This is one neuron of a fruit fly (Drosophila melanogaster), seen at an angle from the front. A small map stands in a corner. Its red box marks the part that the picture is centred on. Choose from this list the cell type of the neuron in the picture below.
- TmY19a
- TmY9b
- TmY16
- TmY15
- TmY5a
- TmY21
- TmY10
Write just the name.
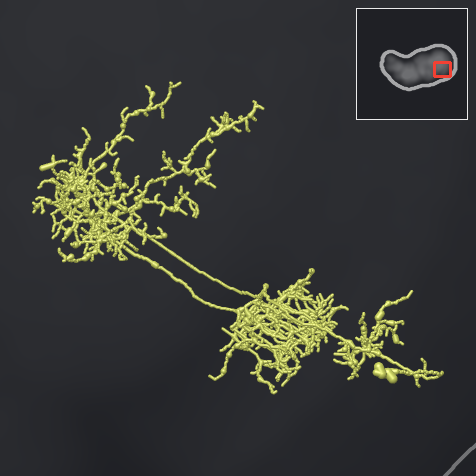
TmY19a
